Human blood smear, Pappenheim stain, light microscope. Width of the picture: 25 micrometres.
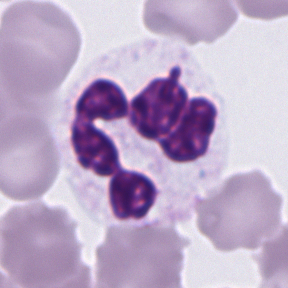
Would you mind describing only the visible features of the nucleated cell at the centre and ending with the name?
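Going feature by feature, the outline is round and smooth. The nucleus is divided into several separate lobes linked by thin strands. The cytoplasm is plentiful and pale pinkish-lilac, holding fine, small violet-pink granules. The cell is a segmented neutrophil.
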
